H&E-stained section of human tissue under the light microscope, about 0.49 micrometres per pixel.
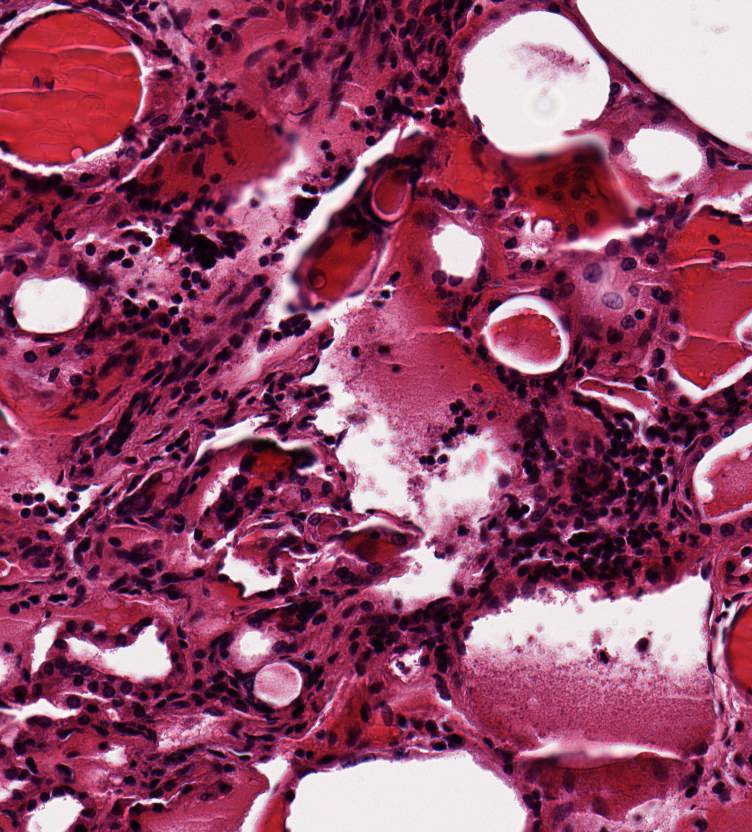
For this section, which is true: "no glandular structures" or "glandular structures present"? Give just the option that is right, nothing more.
Glandular structures present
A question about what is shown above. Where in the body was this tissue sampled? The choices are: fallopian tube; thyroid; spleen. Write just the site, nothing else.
thyroid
